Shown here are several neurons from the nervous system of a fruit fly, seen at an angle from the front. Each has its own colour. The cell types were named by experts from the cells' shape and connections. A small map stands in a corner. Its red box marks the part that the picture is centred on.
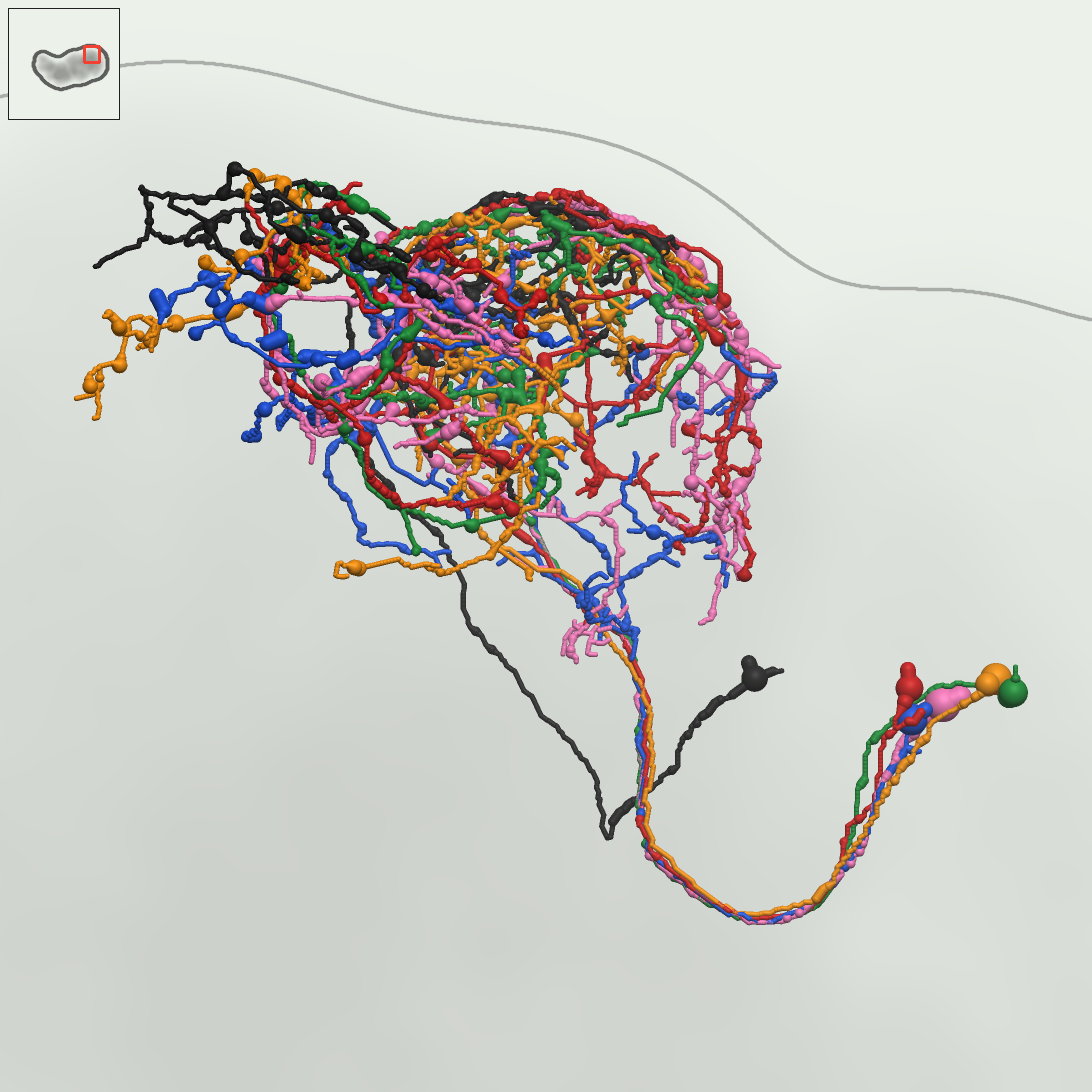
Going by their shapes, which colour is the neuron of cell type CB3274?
red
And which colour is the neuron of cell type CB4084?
green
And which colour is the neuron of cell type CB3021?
orange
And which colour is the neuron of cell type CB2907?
blue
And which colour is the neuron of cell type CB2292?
black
